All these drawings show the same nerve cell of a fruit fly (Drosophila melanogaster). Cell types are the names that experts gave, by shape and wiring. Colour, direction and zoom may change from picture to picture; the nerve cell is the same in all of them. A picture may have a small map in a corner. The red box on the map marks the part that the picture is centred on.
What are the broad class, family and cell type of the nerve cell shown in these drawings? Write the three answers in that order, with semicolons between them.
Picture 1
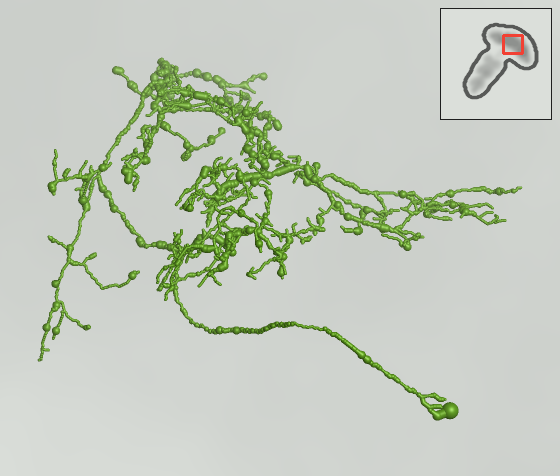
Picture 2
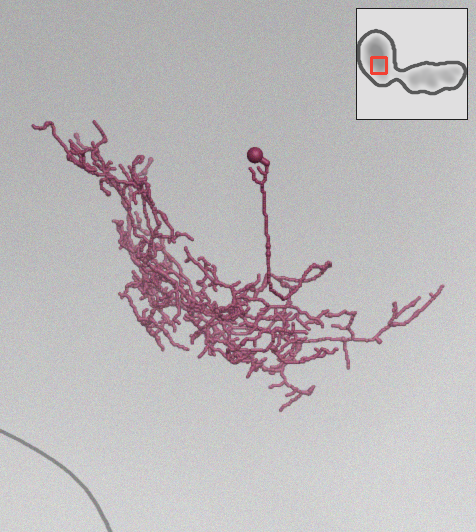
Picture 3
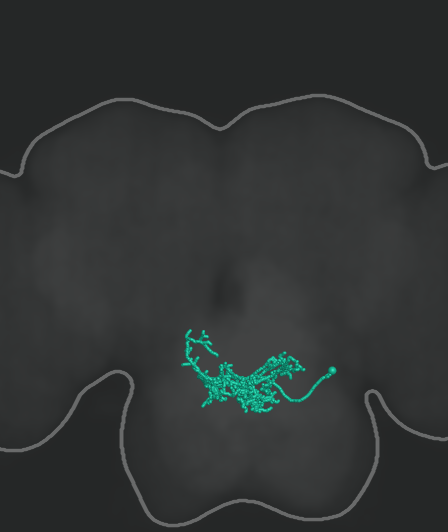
central-brain intrinsic neuron; hemilineage LB7; GNG203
